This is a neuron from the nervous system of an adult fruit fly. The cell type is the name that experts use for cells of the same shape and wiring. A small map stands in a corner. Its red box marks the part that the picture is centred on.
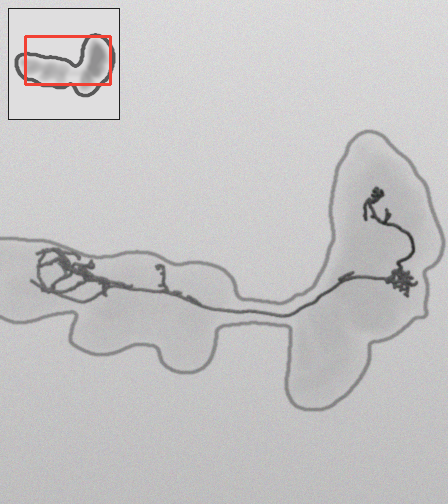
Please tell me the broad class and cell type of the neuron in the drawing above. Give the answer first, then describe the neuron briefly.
It is an ascending neuron. Its cell type is ANXXX136. It reaches both the brain and the nerve cord, passing through the neck. Its cell body lies on the left of the picture.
